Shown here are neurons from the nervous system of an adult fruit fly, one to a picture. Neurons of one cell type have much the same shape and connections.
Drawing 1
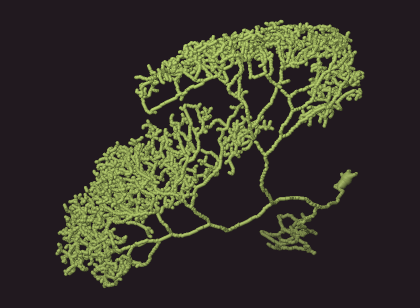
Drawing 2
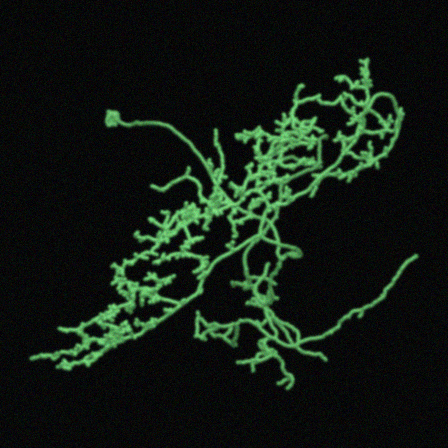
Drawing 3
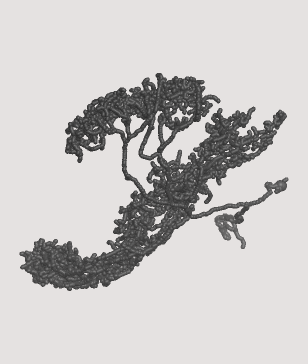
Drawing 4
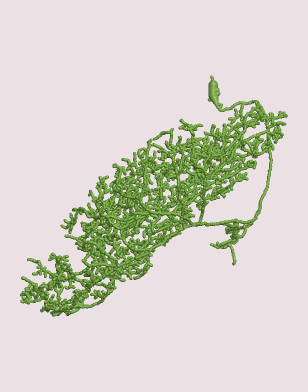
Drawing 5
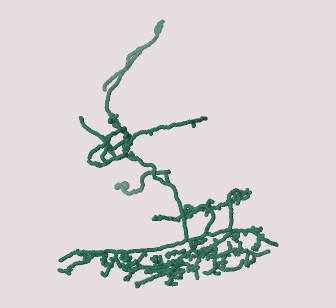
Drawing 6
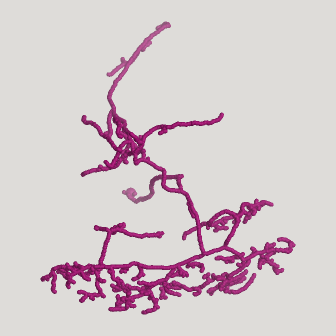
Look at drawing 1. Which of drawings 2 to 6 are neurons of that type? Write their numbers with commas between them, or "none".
3, 4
